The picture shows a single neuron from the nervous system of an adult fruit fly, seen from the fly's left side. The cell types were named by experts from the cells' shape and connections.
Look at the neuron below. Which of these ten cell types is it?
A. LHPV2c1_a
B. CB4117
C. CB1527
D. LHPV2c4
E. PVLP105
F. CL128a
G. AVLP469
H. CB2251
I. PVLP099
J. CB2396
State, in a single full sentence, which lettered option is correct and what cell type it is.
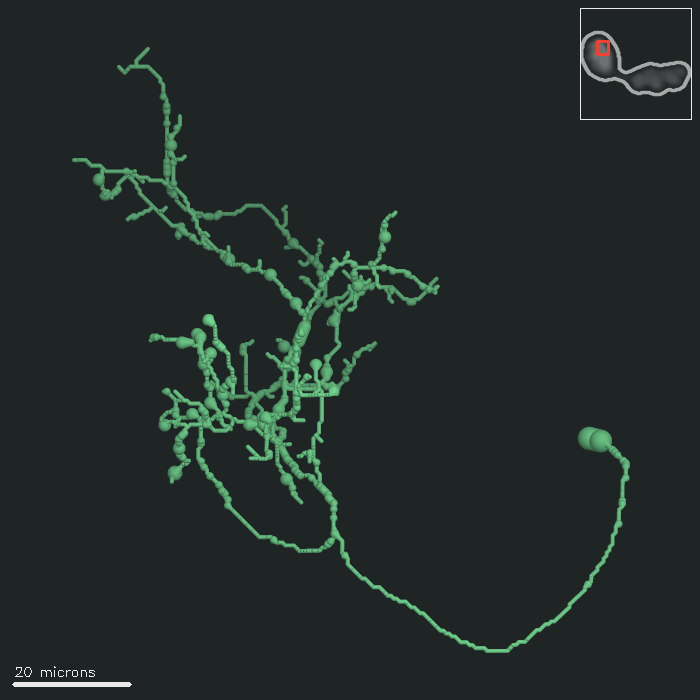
For cell type, option B, CB4117, applies to the neuron.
